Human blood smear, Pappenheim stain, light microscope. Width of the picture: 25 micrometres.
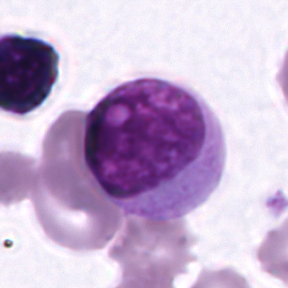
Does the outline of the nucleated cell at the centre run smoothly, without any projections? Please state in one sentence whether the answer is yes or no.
Yes, neither ragged parts nor projections, blebs or tags mark the edge of the cell.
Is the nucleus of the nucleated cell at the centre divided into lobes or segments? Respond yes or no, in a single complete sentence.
No, the nucleus is not split into segments; it is one compact round, oval or kidney-shaped mass.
